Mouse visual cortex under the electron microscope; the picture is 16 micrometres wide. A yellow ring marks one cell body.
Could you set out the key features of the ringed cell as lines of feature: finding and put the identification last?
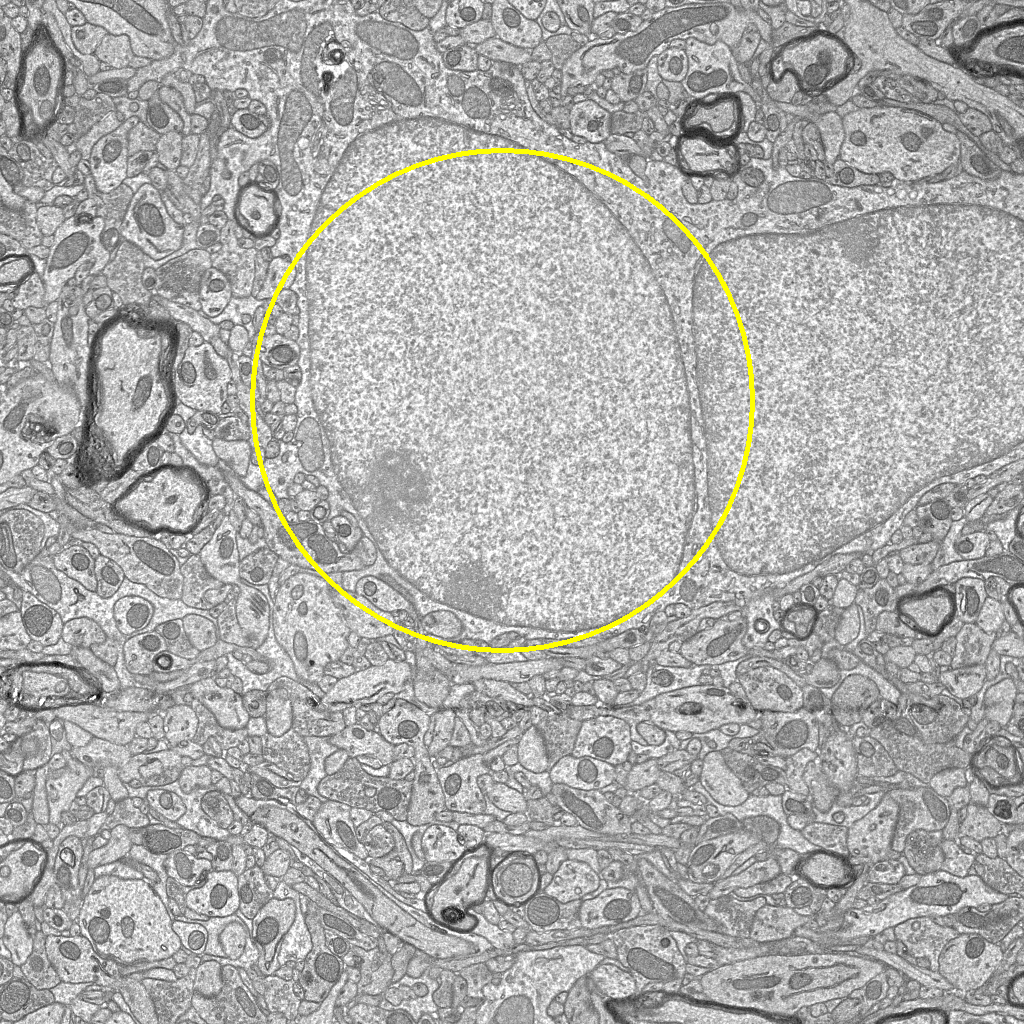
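Envelope checked: smooth, without deep infoldings
Chromatin checked: pale, finely granular throughout, no dark band lining the envelope
Grey patches: two, fuzzy and darker, in the lower half of the nucleus
Neighbour: another large pale nucleus pressed close on the right
Cell: astrocyte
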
